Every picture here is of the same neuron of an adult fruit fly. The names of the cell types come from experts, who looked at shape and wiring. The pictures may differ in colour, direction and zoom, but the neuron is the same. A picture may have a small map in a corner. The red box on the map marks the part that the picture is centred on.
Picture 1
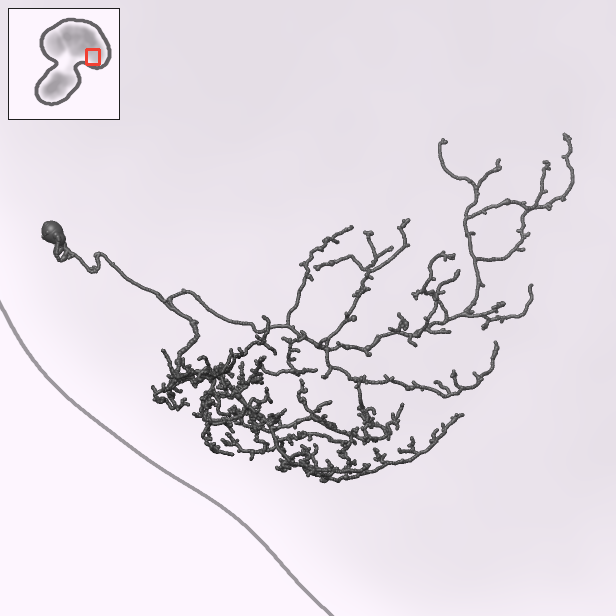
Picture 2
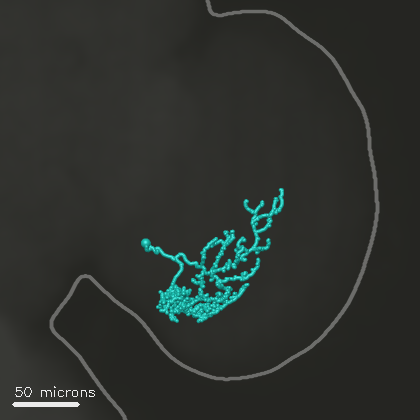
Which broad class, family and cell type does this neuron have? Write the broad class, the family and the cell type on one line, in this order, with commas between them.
optic-lobe intrinsic neuron, LPi, LPi3b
